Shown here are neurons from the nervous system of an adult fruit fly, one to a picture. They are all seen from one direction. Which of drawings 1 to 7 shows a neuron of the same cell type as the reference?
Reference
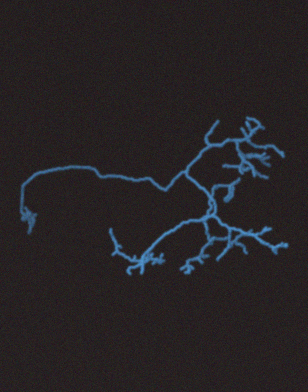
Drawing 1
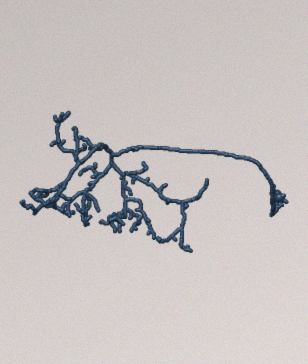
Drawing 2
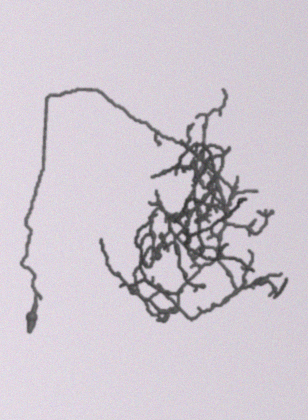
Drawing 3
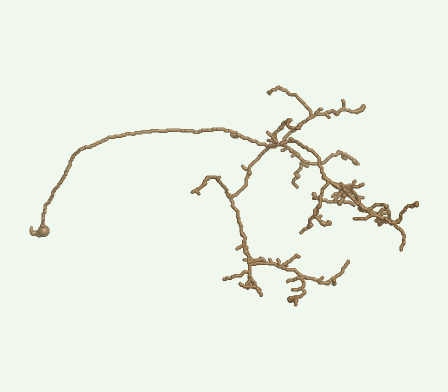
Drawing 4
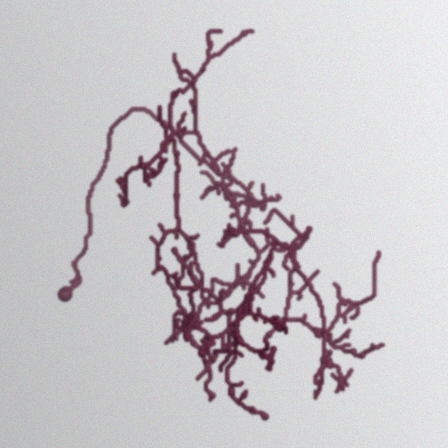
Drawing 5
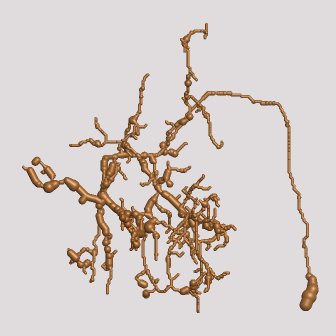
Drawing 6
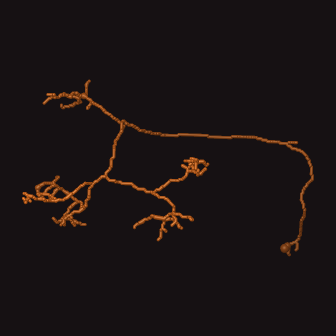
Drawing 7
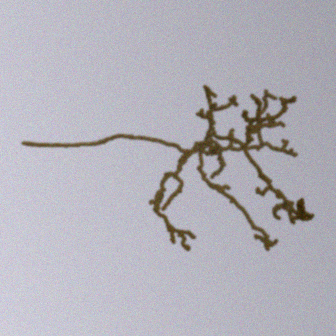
6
